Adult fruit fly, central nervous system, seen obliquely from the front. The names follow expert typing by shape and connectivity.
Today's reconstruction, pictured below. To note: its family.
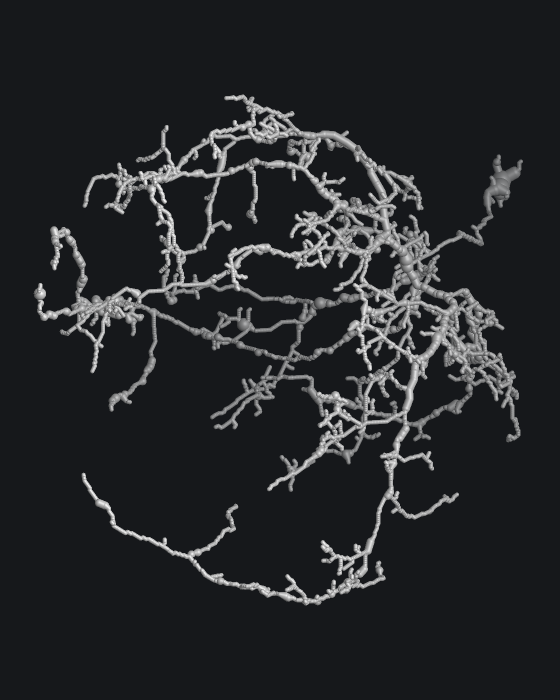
hemilineage 20A.22A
